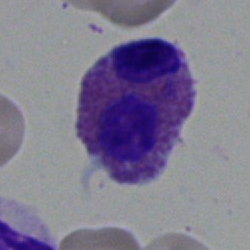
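Eosinophil in a stained human bone marrow smear, the central cell. The cell outline is irregular and somewhat taller than it is wide. Two separate dark nuclear masses are present, one near the top and one in the centre. The cytoplasm is abundant and purplish-pink. A faint pale strand trails from the lower left edge of the cell.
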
